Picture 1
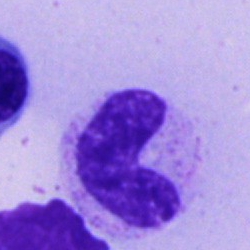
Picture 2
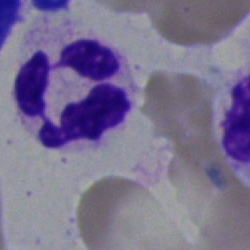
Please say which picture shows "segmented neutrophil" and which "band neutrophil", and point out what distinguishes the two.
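The band neutrophil appears in picture 1 and the segmented neutrophil in picture 2. In picture 1 the nucleus is curved into a horseshoe with a deep notch opening to the right.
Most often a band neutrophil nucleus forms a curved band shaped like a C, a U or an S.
Its chromatin is dark purple and coarsely clumped, while that in picture 2 is dense and dark purple.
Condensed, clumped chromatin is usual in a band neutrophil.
Neither nucleus shows nucleoli; the outline is round with a smooth, faint edge in picture 1 and roughly round in picture 2, where part of another nucleated cell shows at the right edge.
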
